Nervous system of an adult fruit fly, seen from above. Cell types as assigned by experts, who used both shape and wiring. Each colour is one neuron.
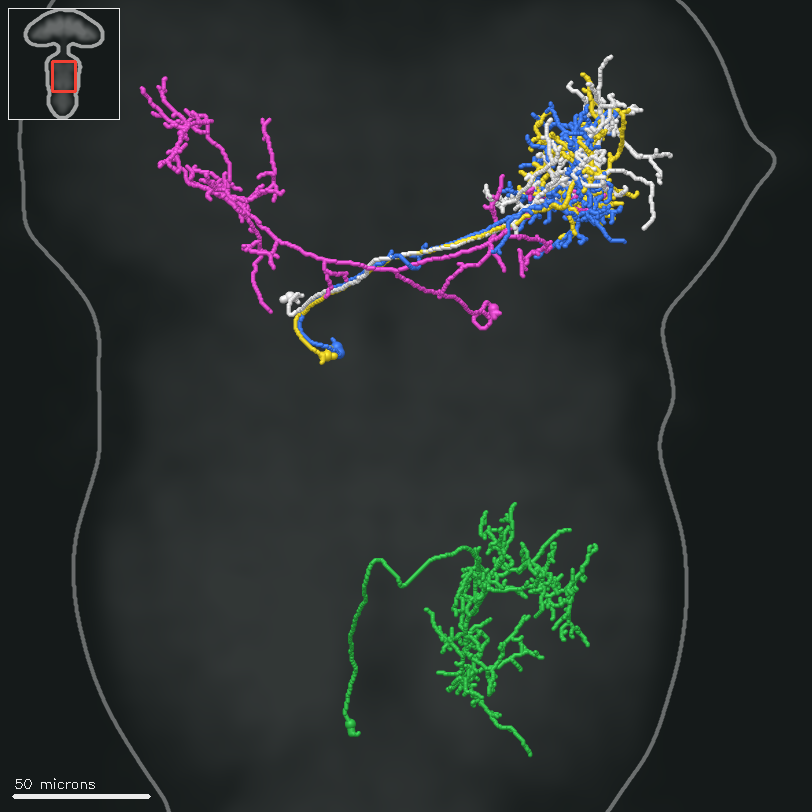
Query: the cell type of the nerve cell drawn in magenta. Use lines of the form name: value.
cell type: IN12B047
